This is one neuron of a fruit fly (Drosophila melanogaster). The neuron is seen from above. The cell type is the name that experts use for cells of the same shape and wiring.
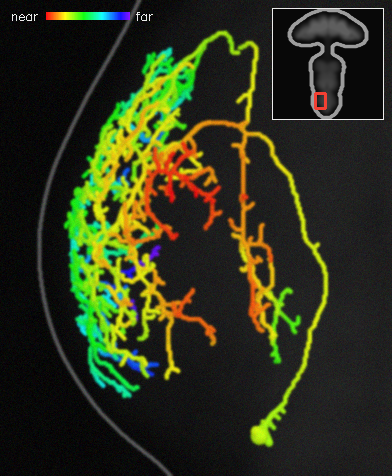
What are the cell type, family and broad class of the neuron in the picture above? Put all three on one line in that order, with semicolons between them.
IN03B031; hemilineage 03B; nerve-cord intrinsic neuron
